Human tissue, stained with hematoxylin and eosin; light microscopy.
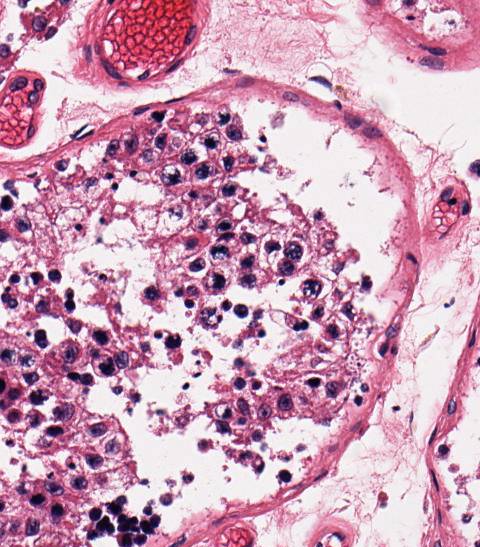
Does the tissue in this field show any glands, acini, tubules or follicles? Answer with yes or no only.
Yes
